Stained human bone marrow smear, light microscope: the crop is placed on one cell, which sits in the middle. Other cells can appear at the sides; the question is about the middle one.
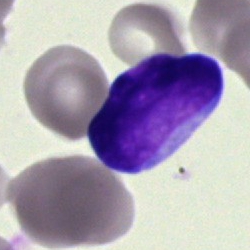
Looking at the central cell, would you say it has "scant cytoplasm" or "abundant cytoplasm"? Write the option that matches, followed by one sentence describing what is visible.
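Scant cytoplasm. The nucleus fills almost the whole cell.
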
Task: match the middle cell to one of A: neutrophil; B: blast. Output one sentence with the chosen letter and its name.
Option B holds up: the cell in the middle is a blast.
